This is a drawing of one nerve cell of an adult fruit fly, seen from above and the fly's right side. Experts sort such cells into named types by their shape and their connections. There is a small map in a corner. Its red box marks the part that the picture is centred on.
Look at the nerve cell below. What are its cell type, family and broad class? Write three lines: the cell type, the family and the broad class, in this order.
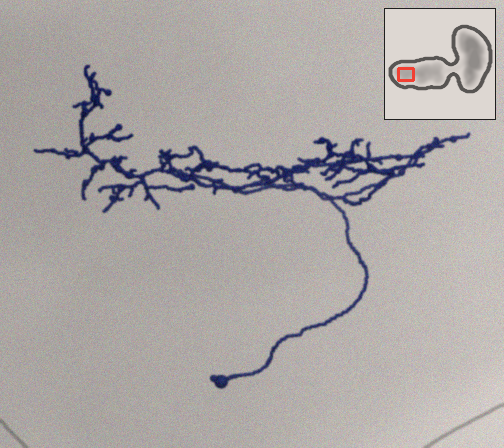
IN14A057
hemilineage 14A
nerve-cord intrinsic neuron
